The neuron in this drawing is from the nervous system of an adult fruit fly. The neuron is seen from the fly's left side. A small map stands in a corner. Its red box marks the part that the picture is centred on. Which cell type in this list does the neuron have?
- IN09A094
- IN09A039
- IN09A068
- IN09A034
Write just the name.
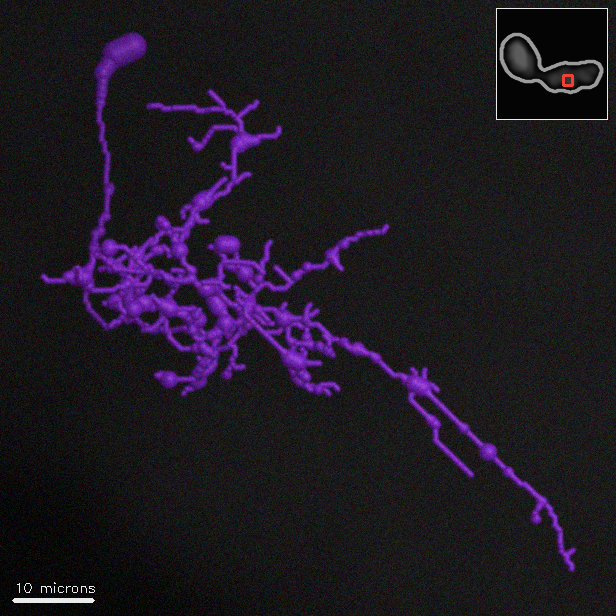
IN09A094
